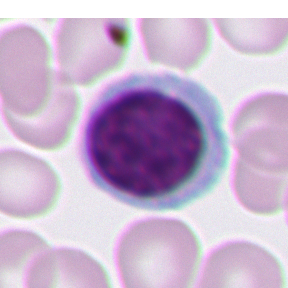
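Typical lymphocyte, peripheral blood smear. Nucleus fills most of the cell; chromatin dark purple, coarsely clumped. Thin pale blue cytoplasmic rim, wider on the right than the left.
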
